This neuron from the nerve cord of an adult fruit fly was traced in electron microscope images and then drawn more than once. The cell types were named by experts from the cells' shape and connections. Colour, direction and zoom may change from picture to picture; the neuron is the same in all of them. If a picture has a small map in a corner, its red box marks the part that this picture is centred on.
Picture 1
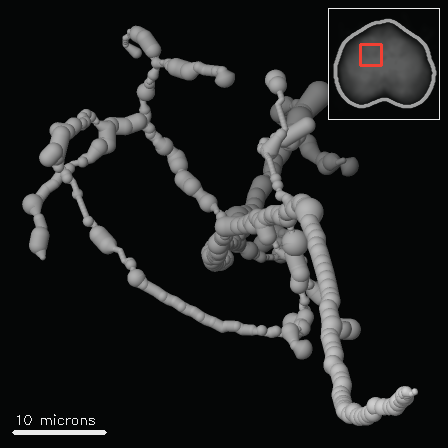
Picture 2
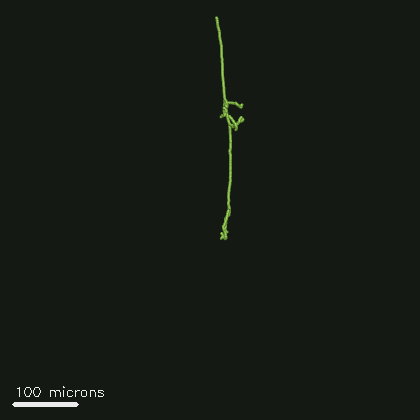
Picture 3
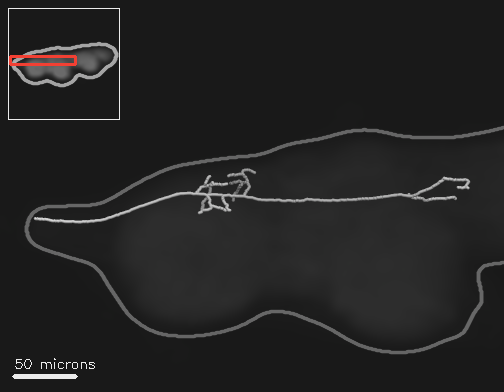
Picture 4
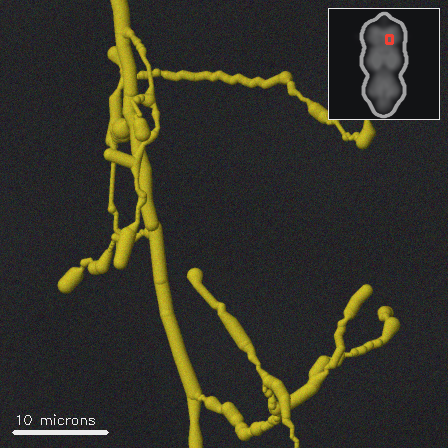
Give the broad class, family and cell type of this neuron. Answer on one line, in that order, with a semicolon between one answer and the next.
sensory neuron descending to the nerve cord; DNx; DNx02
